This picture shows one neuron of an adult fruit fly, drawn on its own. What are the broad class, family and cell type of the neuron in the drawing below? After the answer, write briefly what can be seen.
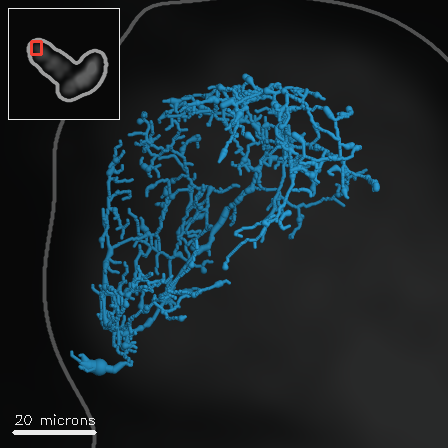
Its broad class is nerve-cord intrinsic neuron. Its family is hemilineage 06A. Its cell type is IN06A031. Its cell body lies at the lower left of the picture. From left to right in the picture it spans about 75 microns.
